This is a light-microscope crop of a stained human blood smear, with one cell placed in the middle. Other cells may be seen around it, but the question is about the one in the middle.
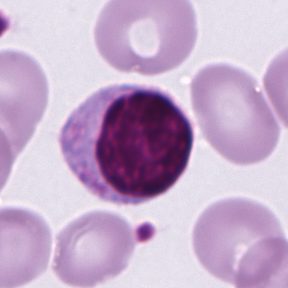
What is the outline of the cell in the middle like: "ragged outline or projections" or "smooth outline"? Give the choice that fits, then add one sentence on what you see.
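Smooth outline. The cell's outline is smooth and rounded.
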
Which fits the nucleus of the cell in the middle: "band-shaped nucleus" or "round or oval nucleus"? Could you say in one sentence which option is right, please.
What the nucleus forms is one compact round or oval mass.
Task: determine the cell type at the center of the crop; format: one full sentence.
The cell in the exact centre of the crop is a large granular lymphocyte.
